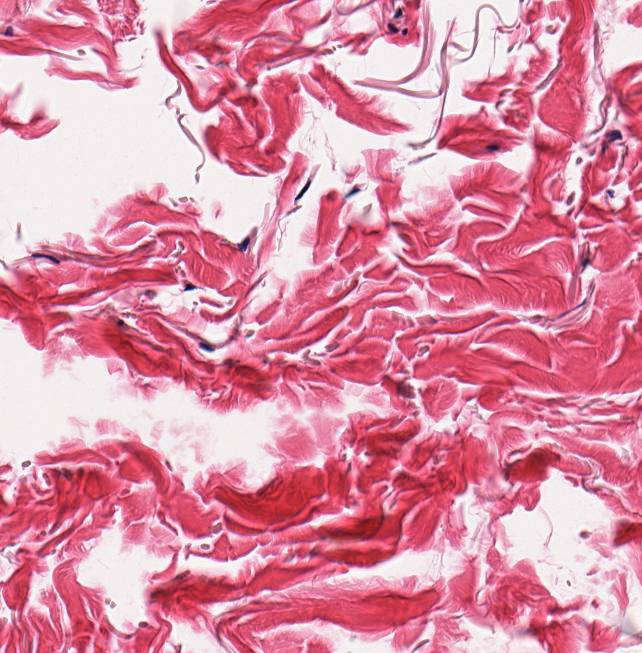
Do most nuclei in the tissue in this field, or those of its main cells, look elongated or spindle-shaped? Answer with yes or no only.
Yes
